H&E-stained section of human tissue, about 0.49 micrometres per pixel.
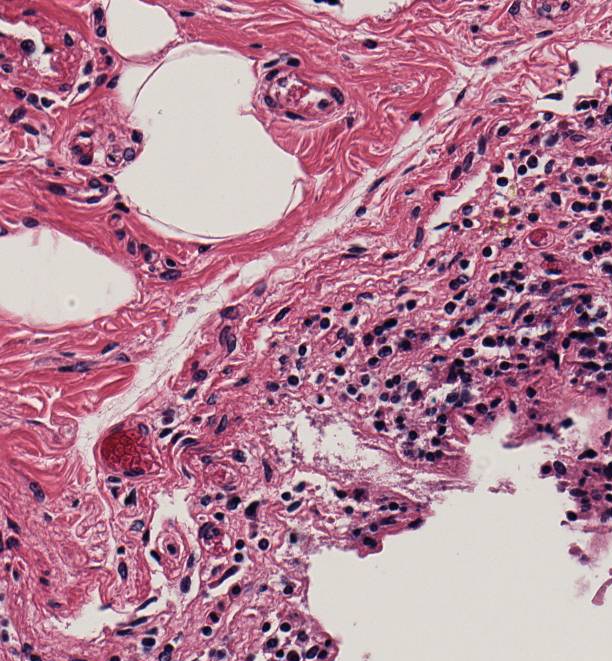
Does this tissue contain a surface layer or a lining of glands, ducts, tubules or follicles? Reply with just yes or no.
No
